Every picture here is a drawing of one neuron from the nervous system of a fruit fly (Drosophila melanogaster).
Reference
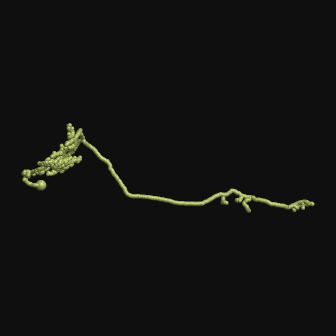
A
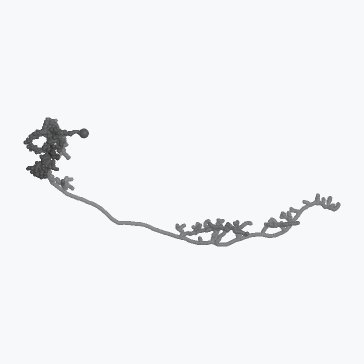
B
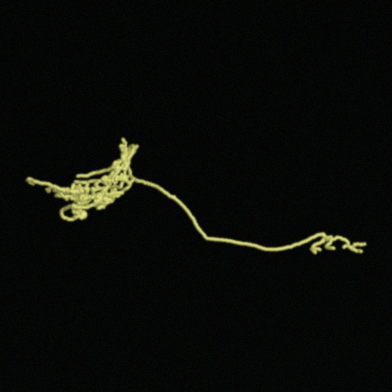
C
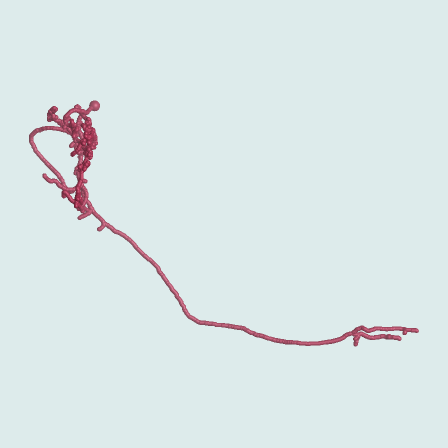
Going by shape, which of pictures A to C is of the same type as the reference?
Picture B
